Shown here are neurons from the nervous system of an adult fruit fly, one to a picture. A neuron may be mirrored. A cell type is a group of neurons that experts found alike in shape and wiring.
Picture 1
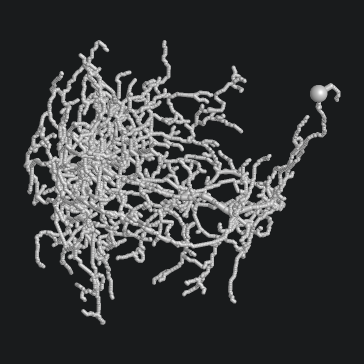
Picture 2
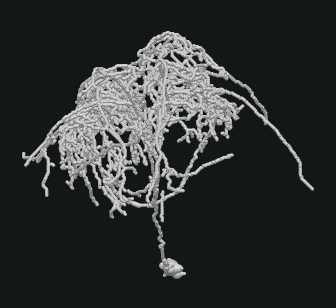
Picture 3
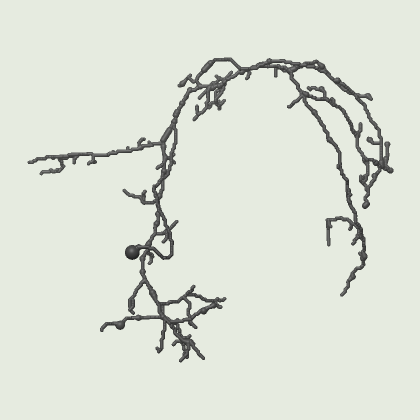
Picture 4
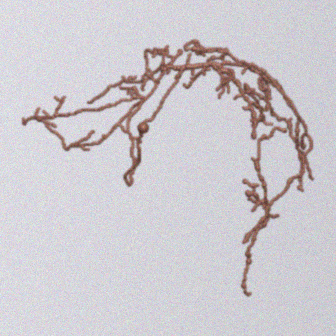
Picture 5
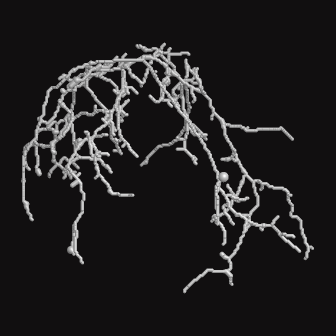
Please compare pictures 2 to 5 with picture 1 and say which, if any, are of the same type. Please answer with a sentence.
Picture 2 is of the same cell type.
